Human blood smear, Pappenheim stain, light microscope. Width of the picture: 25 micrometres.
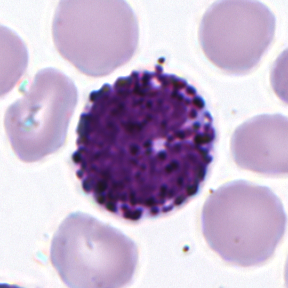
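Basophil filled throughout by coarse dark purple-black granules; the cell at the centre measures about 13 micrometres across. A few granules sit just beyond its upper edge. The granules cover the nucleus, so its shape cannot be traced. Just right of the cell's centre lies a small pale clear spot.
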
